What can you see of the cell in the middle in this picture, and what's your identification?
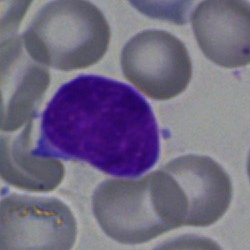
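Nearly the whole cell is filled by the nucleus, leaving almost no cytoplasm visible. The nucleus stains a dense, dark purple throughout, and no distinct nucleolus can be seen. No granules are visible in the cytoplasm. This is a lymphocyte.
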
